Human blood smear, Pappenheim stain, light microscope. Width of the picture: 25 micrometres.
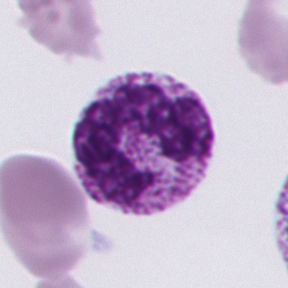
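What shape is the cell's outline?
Round, with the cell about 13 micrometres across.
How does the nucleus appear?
As several dark purple lobes partly hidden by granules, with a paler, granule-dotted area free of nuclear material between them at the centre.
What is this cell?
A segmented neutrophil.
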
